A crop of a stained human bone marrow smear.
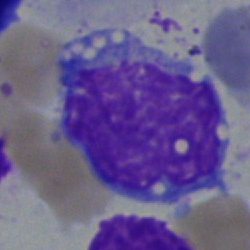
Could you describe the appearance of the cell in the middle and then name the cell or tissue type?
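The outline here is roughly round, though the edge is slightly irregular. Most of the cell is taken up by a large nucleus, and its chromatin looks finely stippled rather than coarsely clumped. Along the upper edge, several clear round vacuoles sit clustered in the cytoplasm. This one is a blast.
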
